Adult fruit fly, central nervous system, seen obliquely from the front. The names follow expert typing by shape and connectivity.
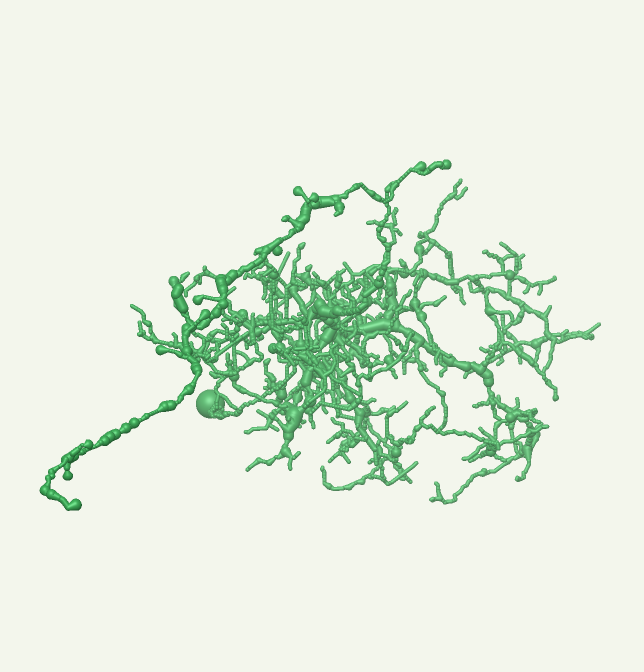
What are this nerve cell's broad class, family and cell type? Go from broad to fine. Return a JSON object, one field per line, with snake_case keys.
{
 "broad_class": "nerve-cord intrinsic neuron",
 "family": "hemilineage 07B",
 "cell_type": "IN07B061"
}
